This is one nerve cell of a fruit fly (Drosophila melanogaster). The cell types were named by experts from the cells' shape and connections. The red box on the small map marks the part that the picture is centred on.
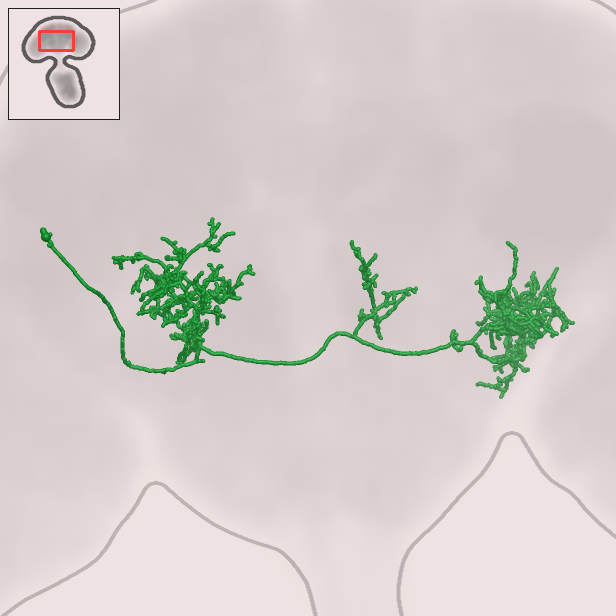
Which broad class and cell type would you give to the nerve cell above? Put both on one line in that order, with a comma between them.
central-brain intrinsic neuron, PLP259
